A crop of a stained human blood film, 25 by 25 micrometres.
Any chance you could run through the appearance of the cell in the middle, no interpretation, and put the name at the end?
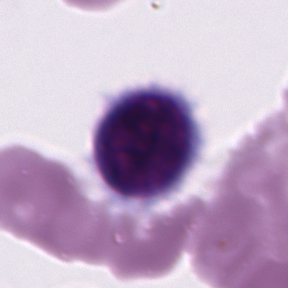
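Outline first: the cell is round. Chromatin next: it is dense and stains dark purple throughout. Nucleoli: none can be seen in the nucleus. Surface: fine short projections stick out from it. This is a hairy cell.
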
